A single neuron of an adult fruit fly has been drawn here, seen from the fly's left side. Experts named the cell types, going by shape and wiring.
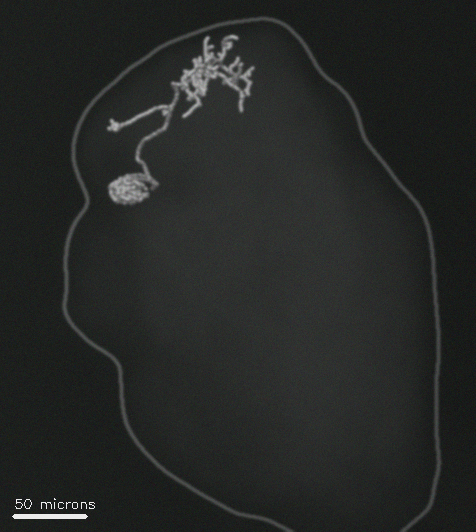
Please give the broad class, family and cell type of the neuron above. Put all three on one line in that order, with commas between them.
central-brain intrinsic neuron, class DAN, PAM10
